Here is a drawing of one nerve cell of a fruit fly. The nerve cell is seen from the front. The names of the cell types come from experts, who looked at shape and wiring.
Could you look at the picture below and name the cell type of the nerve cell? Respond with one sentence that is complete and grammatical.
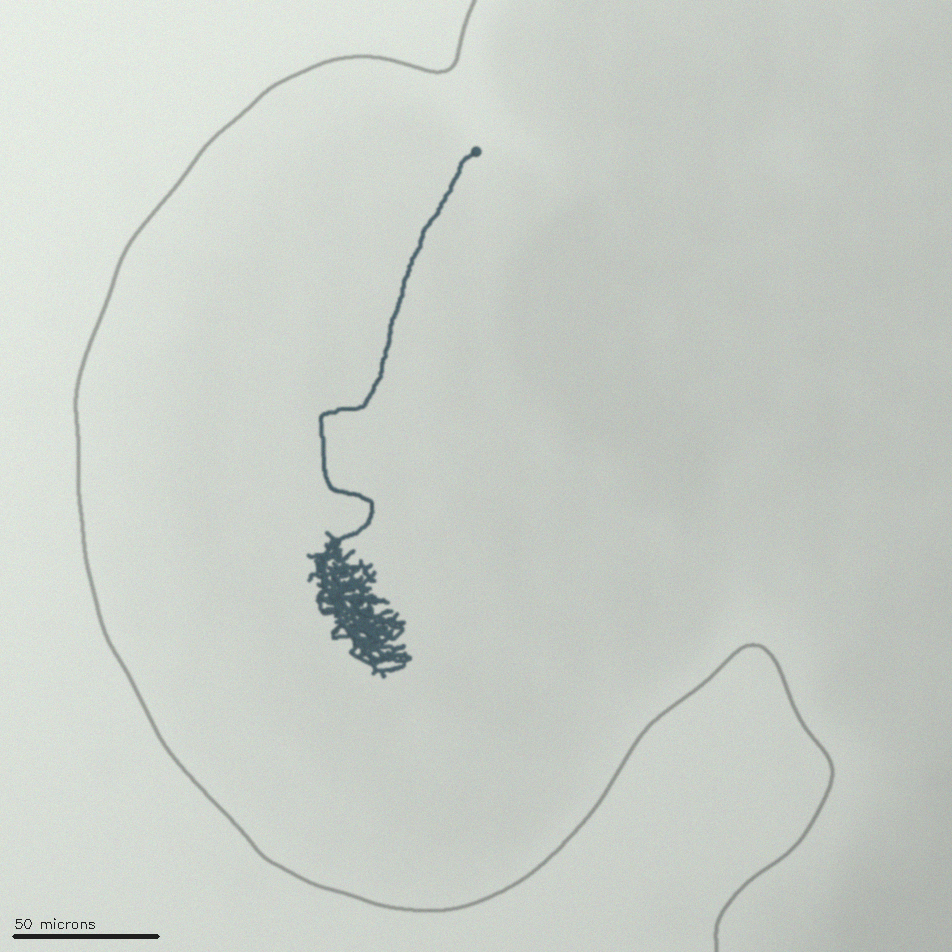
In the scheme of cell types, this nerve cell is Pm2a.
